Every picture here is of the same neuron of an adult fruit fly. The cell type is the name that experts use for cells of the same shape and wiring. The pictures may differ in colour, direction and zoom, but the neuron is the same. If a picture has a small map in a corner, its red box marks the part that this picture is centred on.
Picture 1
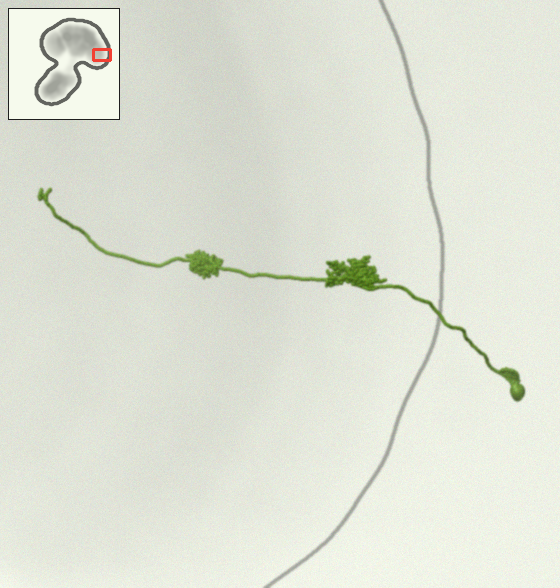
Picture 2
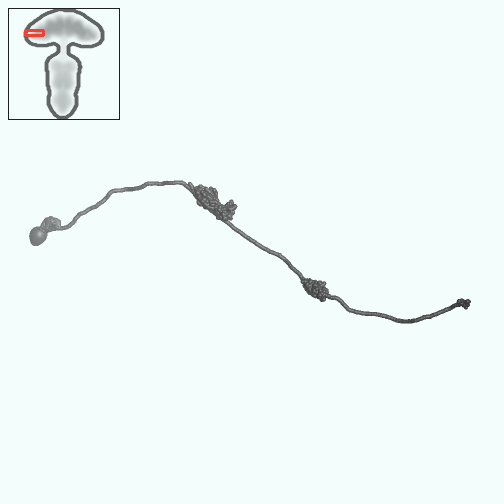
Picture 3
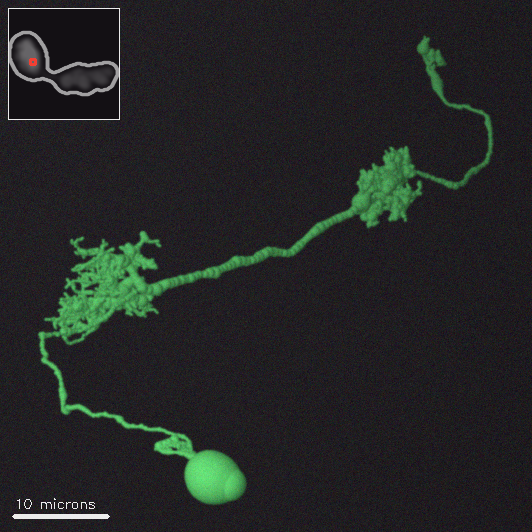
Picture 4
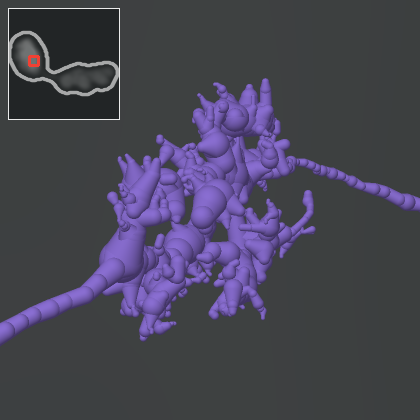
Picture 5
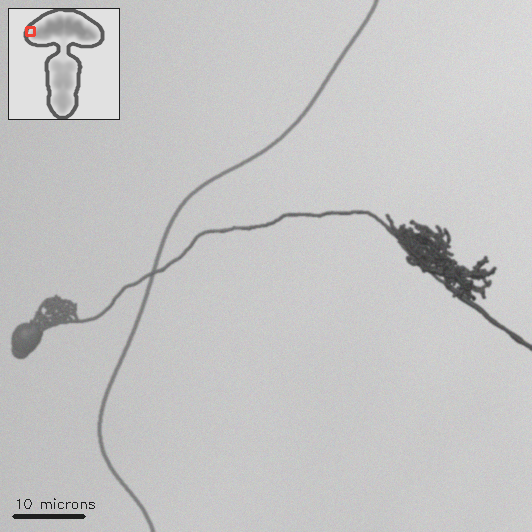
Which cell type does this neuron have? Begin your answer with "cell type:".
cell type: Tm1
